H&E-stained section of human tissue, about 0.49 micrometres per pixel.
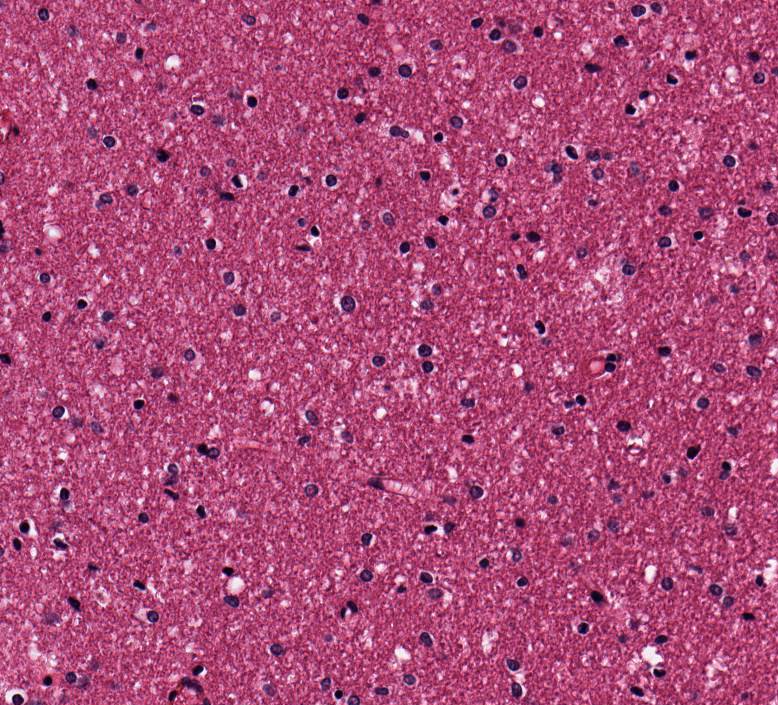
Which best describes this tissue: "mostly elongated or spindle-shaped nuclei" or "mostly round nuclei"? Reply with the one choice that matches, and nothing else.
Mostly round nuclei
